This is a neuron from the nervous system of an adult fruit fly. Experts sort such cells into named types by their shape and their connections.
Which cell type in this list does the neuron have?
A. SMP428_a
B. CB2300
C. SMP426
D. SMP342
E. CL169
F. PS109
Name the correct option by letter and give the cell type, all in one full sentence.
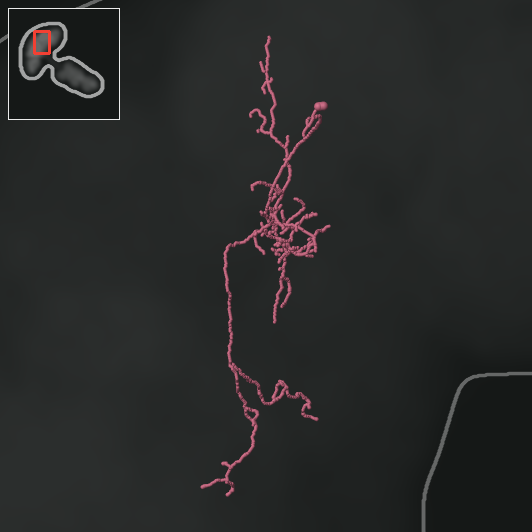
The neuron, by cell type, is CL169, option E.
